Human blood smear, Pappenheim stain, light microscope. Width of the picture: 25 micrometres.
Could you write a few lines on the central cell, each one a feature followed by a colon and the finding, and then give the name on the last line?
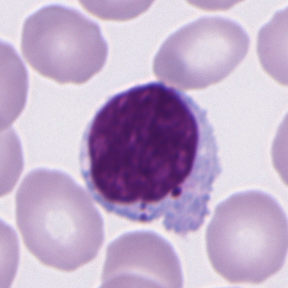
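Size: cell about 13 micrometres across.
Nucleus: roughly round, not lobed, about 11 by 10 micrometres, lying toward the upper left.
Nuclear share: about 70% of the cell's area.
Chromatin: dark purple, coarsely clumped.
Cytoplasm: pale blue, with a few small dark purple granules just below the nucleus.
Cell type: typical lymphocyte.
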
